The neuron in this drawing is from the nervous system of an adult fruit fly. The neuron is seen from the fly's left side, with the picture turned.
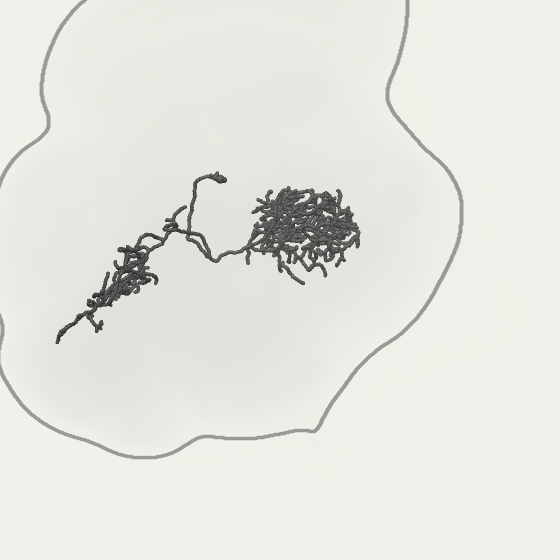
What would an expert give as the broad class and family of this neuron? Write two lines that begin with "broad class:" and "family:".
broad class: visual projection neuron
family: hemilineage VPNp&v1_ventral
